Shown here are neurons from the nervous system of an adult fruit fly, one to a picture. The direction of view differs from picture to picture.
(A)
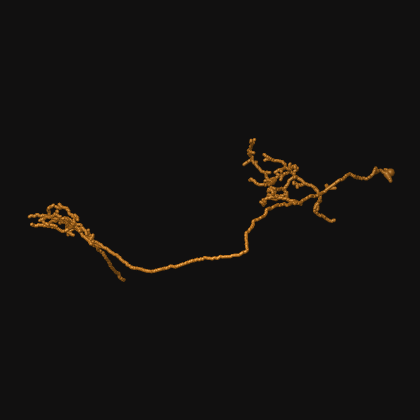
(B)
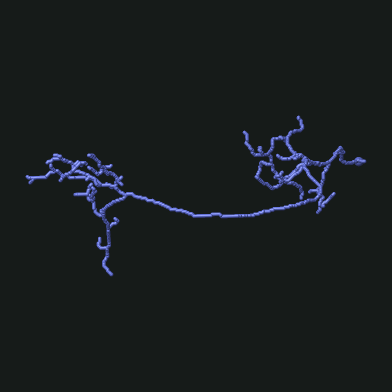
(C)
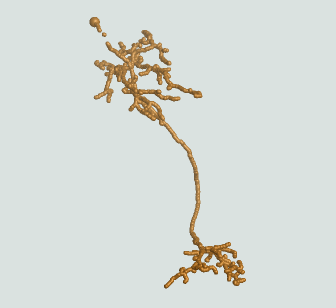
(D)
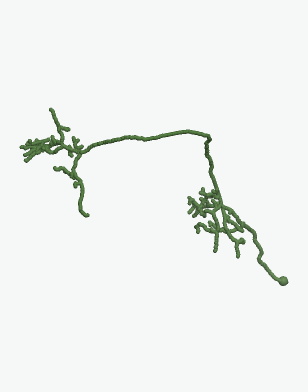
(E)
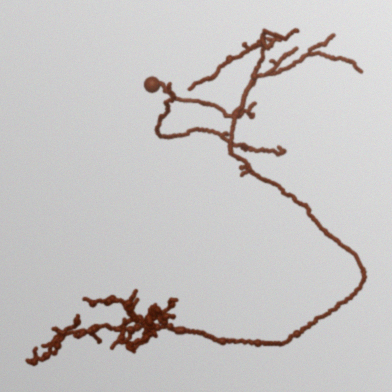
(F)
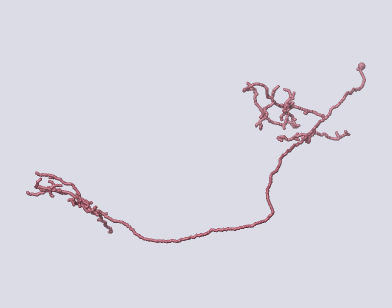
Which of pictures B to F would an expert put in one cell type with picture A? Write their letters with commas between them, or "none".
B, D, F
